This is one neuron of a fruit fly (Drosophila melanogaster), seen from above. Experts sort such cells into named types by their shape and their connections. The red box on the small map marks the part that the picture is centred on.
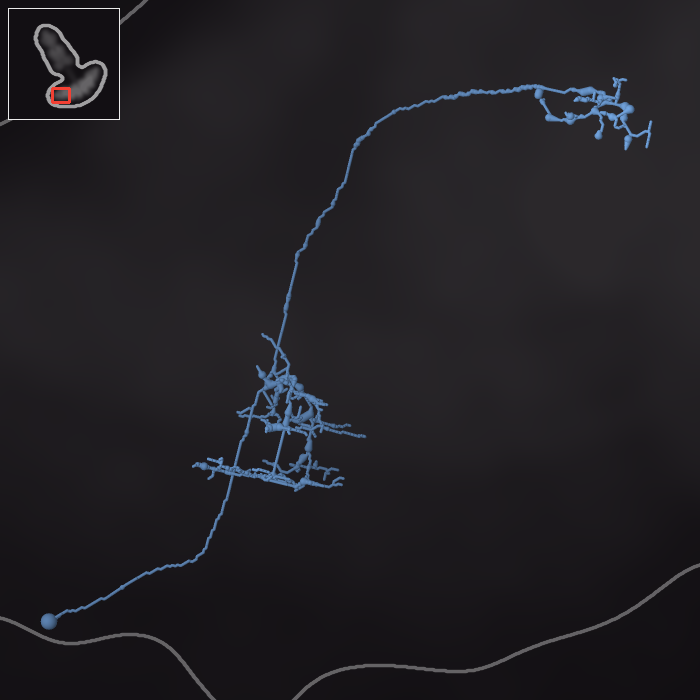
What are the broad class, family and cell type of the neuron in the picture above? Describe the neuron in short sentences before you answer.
It is in the brain and does not reach the nerve cord. The cell body can be seen at the lower left of the picture. Dozens of branch ends can be seen. It is an optic-lobe intrinsic neuron. Its family is Tm. The cell type is Tm36.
